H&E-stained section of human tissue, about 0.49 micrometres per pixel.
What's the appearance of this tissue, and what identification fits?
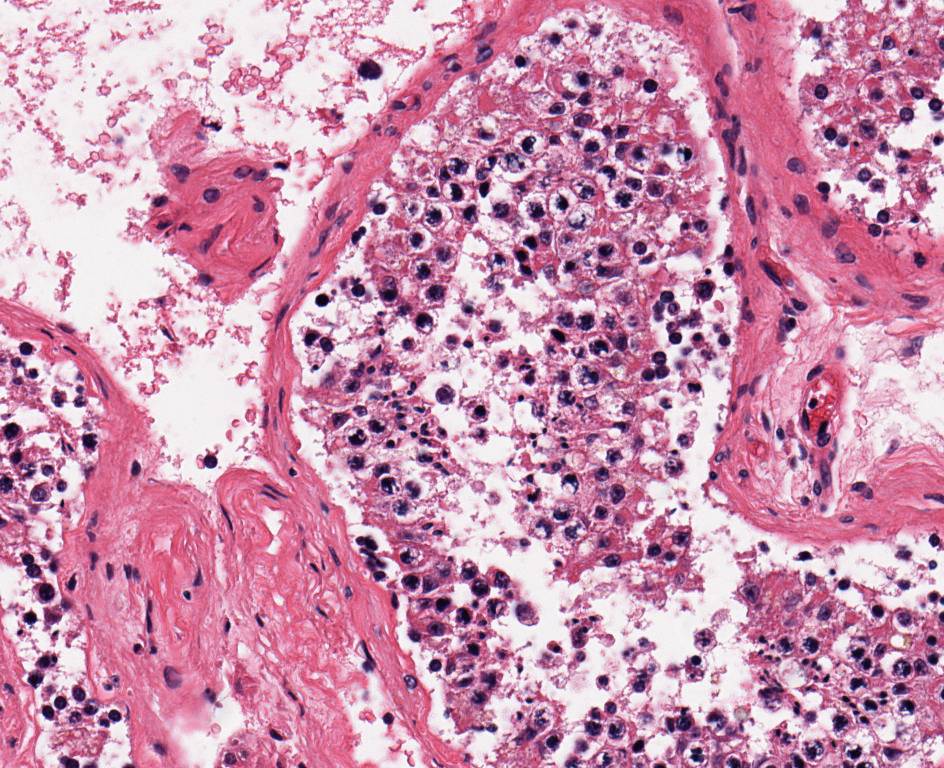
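Each unit is bounded by a thick, layered, eosinophilic wall. The central unit lacks an open central lumen, since loosely arranged cells fill it throughout. Fat cells are absent from the whole field. The upper left corner is mostly empty space, with scattered pale pink flocculent fragments and a detached piece of fibrous tissue. This is testis.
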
